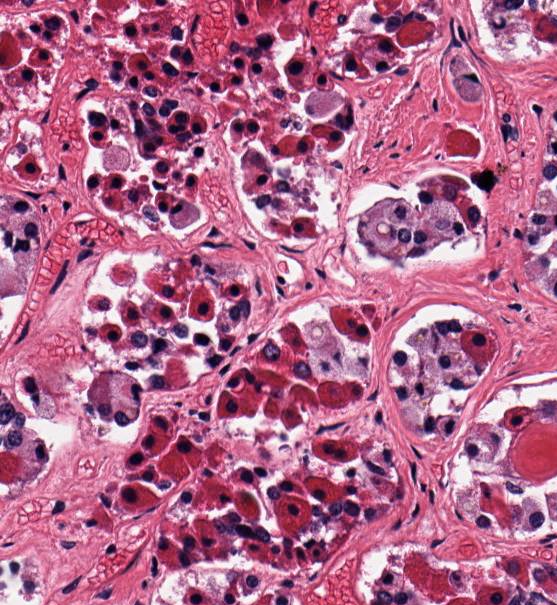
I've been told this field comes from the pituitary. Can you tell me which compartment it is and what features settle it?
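Part: pars distalis. Cells grouped in rounded nests across the whole field, divided by thin septa of wavy eosinophilic collagen with scattered slender spindle-shaped nuclei. Many nest cells with abundant, deeply and densely eosinophilic cytoplasm, bright red; others in the same nests paler, pinkish-grey.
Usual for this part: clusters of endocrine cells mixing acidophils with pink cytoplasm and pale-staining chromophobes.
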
